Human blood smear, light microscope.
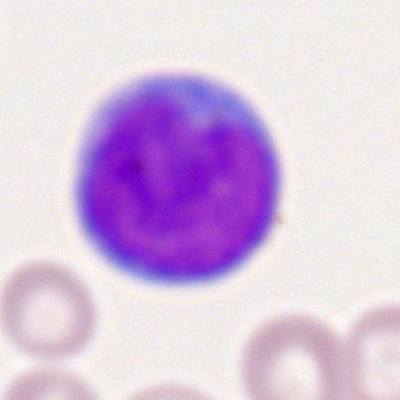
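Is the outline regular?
It looks round and smooth.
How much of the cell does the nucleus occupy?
Most of it, and a notch coming in from its top edge indents it.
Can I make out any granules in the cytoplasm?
No distinct ones that I can see.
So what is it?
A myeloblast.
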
